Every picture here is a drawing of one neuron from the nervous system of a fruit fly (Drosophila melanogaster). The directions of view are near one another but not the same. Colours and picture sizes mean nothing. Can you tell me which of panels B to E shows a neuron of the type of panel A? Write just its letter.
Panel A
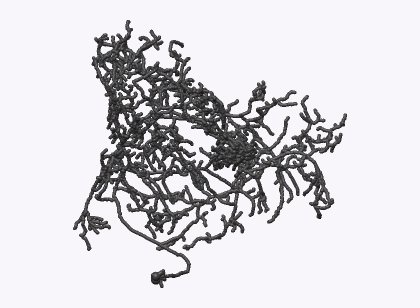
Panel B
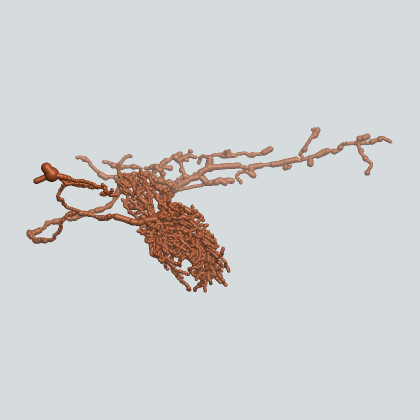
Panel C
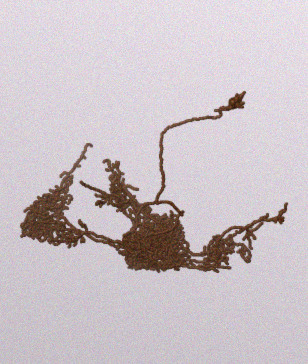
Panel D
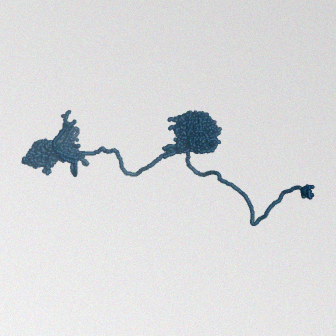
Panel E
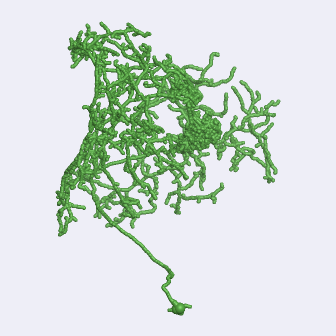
E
